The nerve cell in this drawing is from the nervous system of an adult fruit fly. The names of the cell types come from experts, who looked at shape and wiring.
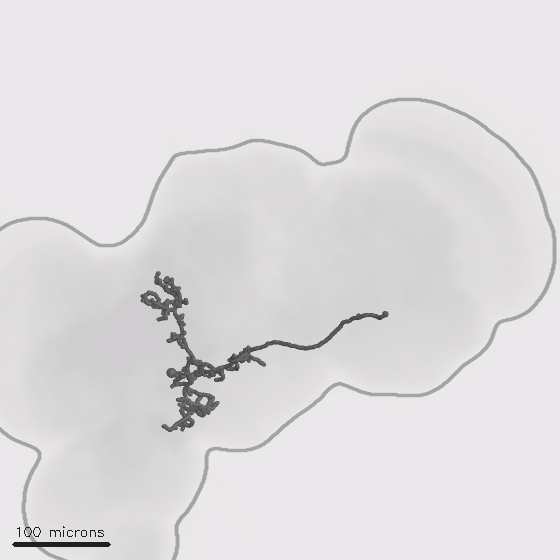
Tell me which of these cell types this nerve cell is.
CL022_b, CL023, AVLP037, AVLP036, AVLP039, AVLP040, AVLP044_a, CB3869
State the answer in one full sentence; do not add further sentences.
The cell type this nerve cell represents is CL023.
